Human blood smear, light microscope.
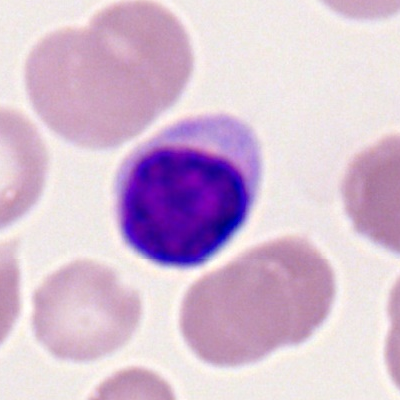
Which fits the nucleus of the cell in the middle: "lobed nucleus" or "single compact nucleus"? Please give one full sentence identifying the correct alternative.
There is one compact round, oval or kidney-shaped nucleus in this cell.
